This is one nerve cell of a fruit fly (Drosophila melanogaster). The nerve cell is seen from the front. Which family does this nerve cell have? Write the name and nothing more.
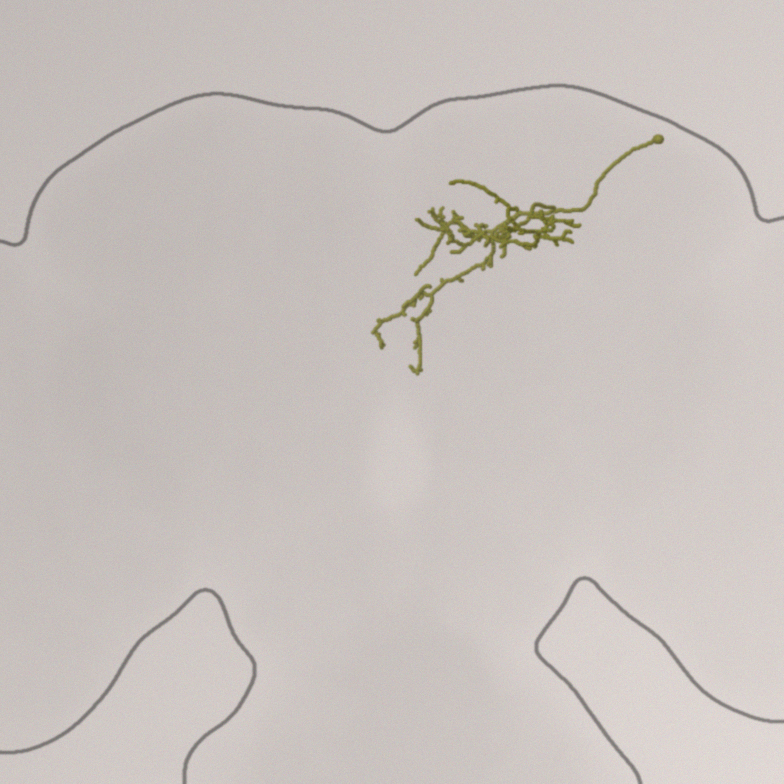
hemilineage SLPad1_posterior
